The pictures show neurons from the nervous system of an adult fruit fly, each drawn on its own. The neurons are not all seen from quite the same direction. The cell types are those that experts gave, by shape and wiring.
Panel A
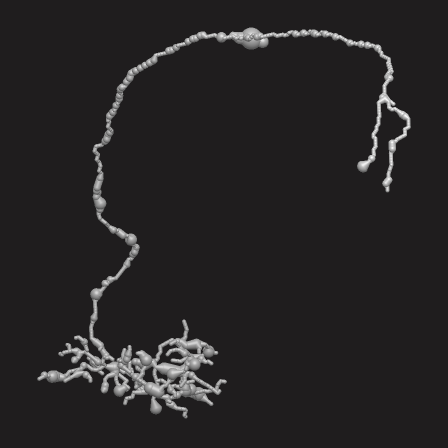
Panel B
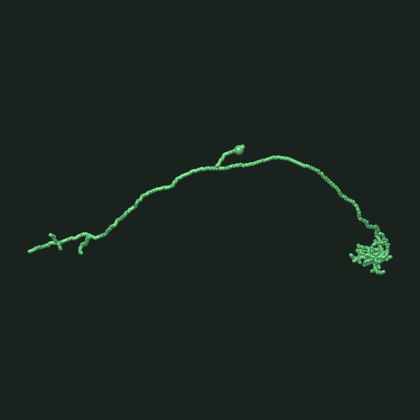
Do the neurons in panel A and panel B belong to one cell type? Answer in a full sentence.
They are of different cell types.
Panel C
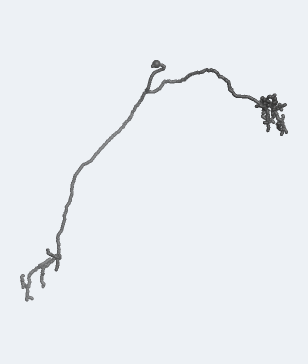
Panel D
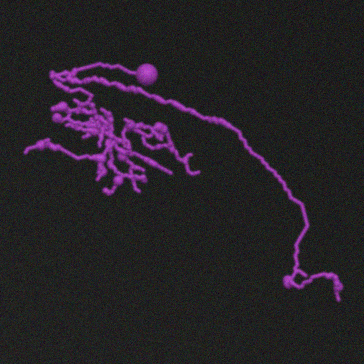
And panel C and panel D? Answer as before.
They are of different cell types.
